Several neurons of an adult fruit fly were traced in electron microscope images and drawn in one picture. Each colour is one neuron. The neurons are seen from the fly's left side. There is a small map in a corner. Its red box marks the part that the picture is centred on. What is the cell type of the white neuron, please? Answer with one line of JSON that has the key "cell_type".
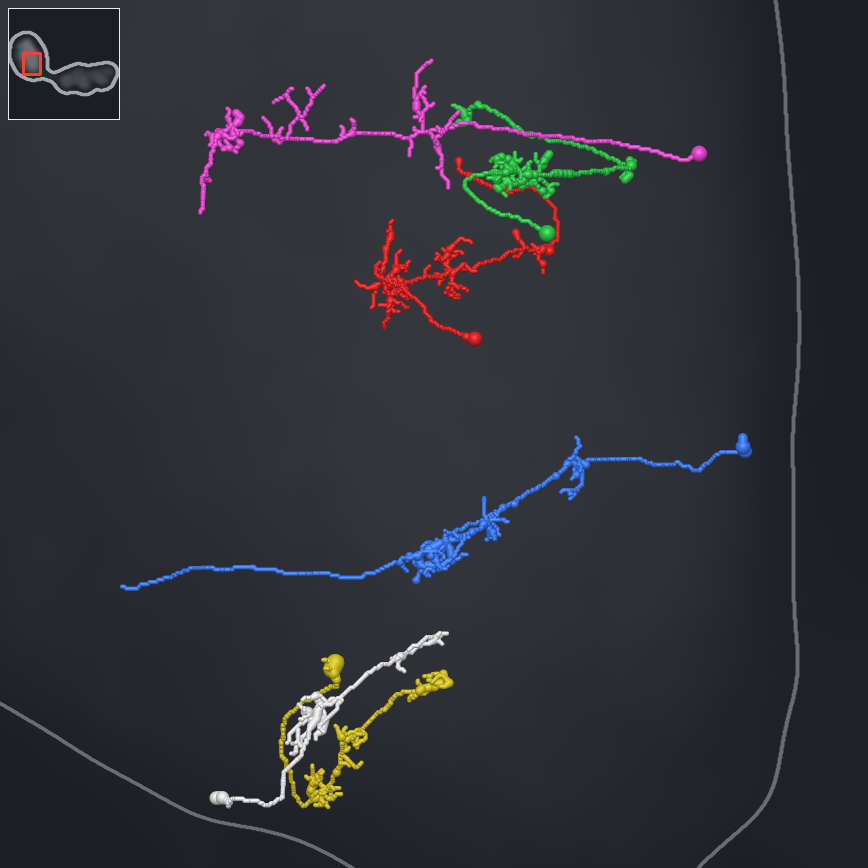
{"cell_type": "Mi9"}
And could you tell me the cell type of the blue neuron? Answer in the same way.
{"cell_type": "C3"}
